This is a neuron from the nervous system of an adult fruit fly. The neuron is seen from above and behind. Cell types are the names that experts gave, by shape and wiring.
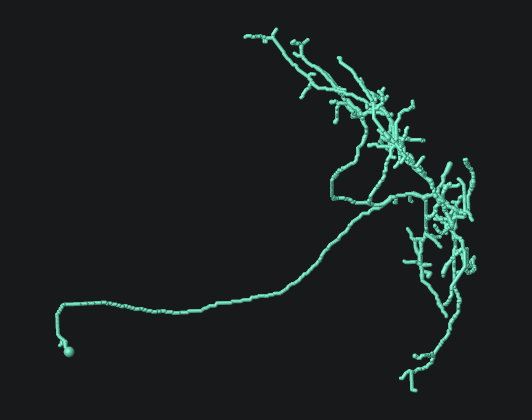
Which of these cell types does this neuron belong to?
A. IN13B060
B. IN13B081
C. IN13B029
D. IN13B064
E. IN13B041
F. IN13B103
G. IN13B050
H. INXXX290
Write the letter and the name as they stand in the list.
B. IN13B081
